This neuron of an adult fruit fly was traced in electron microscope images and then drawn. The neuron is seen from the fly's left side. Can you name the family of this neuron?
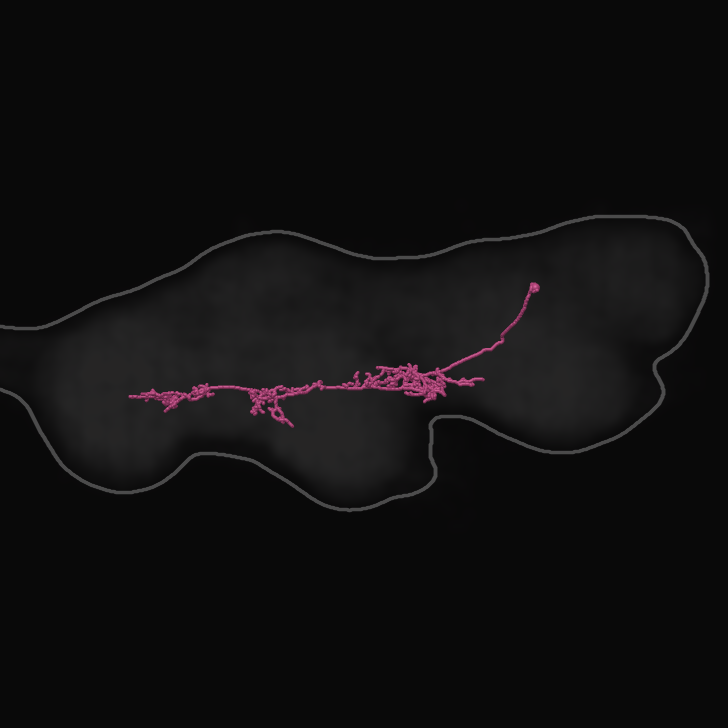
hemilineage 09A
